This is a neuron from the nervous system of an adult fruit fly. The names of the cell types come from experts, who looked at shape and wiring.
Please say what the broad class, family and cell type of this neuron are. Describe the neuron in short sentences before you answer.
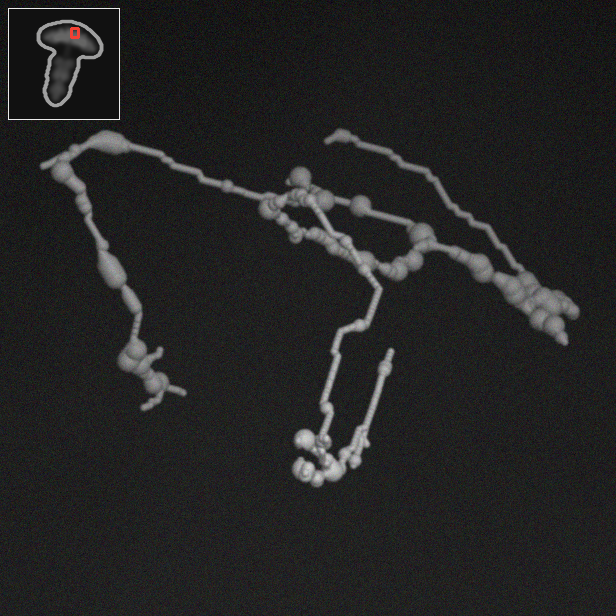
The drawing shows no cell body. There are a dozen or fewer branch ends. Its broad class is sensory neuron entering the brain. The name of its family is class gustatory. Its cell type is dorsal_tpGRN.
